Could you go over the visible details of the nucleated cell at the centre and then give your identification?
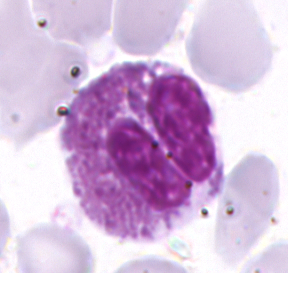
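The nucleus has two lobes and lies toward the right side of the cell. Densely packed pinkish-purple granules fill the cytoplasm. The cell is an eosinophil.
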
